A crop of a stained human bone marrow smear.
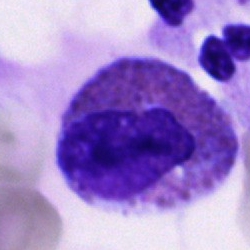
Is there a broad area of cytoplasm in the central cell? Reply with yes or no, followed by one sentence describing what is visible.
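Yes. The cytoplasm is plentiful and stains a light purple.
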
